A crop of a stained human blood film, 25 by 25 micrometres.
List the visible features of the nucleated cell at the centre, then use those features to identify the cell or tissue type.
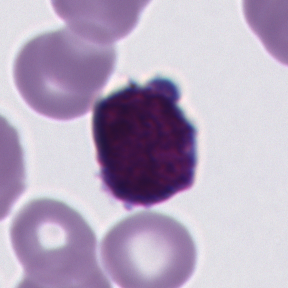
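The cell has an irregular, somewhat angular outline rather than a round one. Its nucleus occupies almost the entire cell, and no nucleoli are visible within it. A small rounded knob projects from the upper right edge. This is a myeloblast.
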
